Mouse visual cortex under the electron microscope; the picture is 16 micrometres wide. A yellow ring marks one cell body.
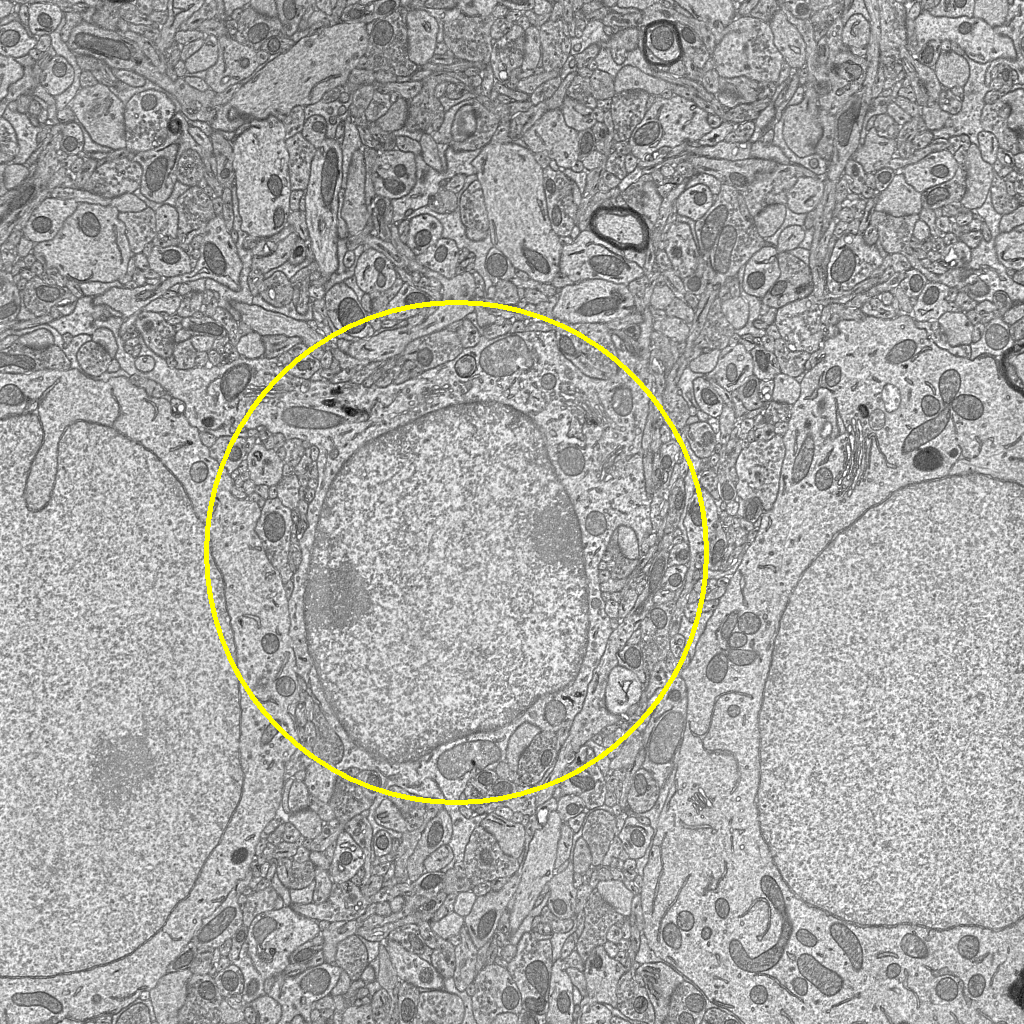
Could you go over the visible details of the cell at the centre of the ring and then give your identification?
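The nucleus here is a rounded oval, lying wholly inside the ring. Two darker, ill-defined patches sit within it, one near the left edge and one near the right. Just above its upper-left part are a few small black dense granules. It's an astrocyte.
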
